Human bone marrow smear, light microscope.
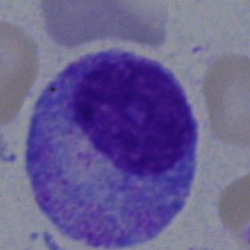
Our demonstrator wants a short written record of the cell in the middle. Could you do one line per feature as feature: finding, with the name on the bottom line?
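Nucleus: off-centre, sitting toward the upper right, I'd say.
Chromatin: dark purple, finely clumped.
Cytoplasm: plentiful, filling the lower left part of the cell.
Granules: fine and reddish-purple, I notice, scattered through the cytoplasm.
Name: promyelocyte.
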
